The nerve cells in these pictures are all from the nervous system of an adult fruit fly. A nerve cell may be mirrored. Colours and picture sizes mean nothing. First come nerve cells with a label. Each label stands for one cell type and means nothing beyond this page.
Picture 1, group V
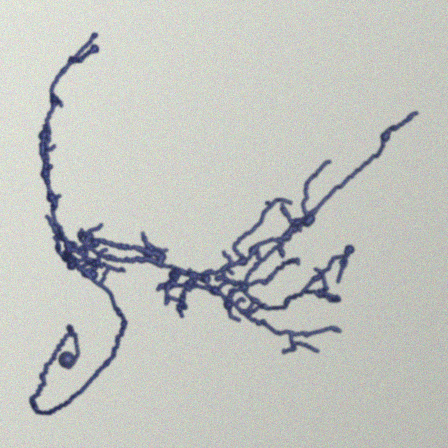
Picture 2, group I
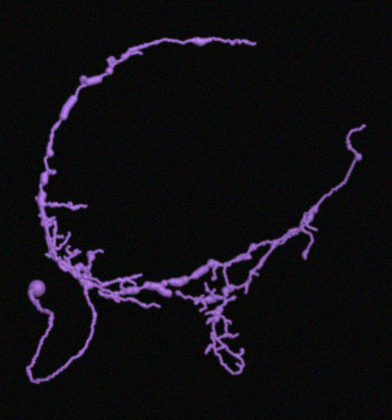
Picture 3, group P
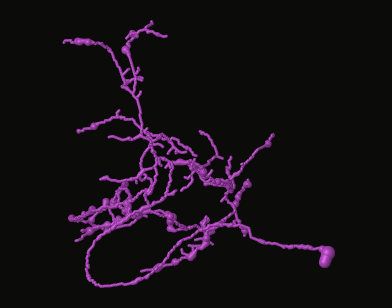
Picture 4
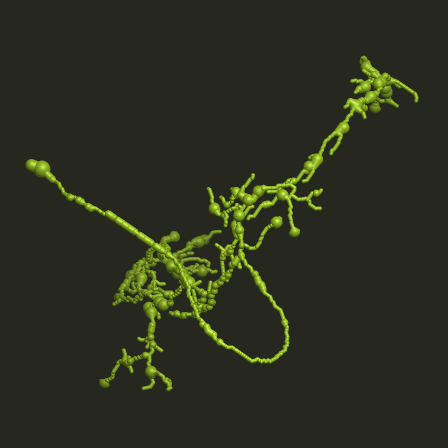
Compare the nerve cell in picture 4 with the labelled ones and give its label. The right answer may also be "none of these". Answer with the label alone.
group I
